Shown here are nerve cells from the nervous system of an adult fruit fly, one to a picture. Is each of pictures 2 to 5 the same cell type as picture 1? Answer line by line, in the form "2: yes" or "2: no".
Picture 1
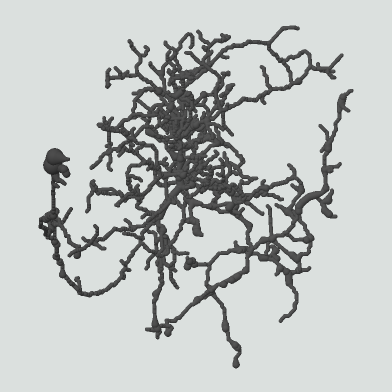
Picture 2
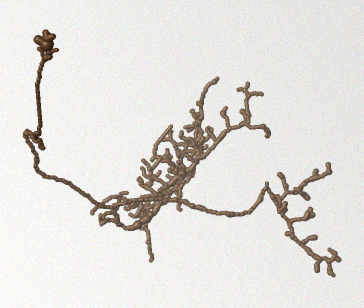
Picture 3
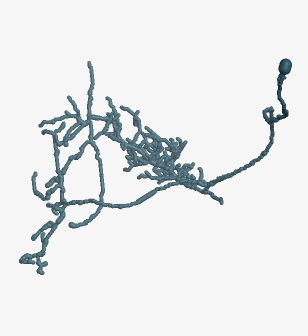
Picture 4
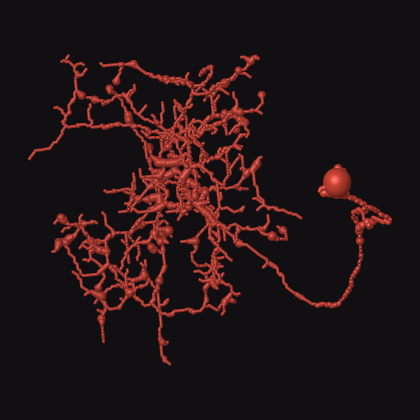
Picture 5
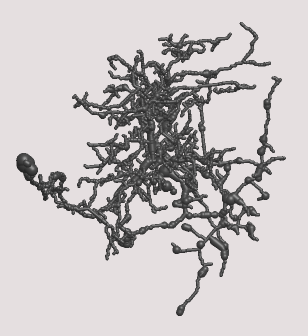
2: no
3: no
4: yes
5: yes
